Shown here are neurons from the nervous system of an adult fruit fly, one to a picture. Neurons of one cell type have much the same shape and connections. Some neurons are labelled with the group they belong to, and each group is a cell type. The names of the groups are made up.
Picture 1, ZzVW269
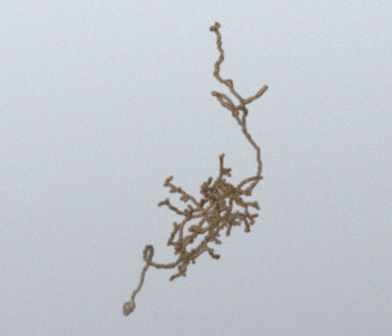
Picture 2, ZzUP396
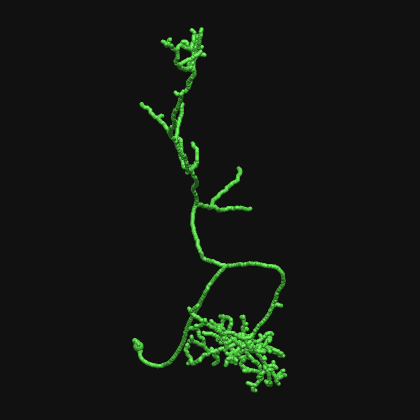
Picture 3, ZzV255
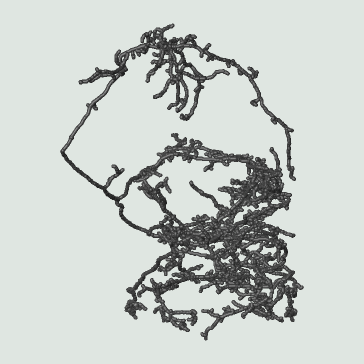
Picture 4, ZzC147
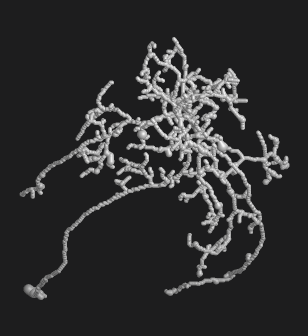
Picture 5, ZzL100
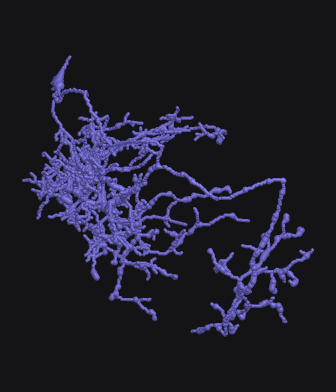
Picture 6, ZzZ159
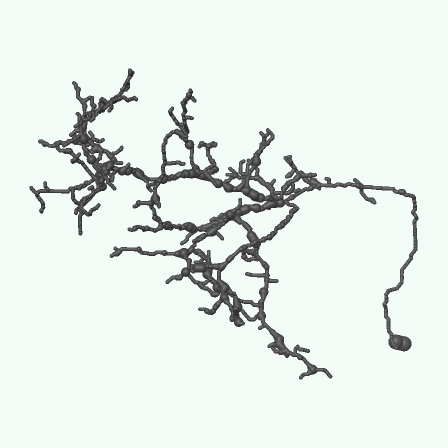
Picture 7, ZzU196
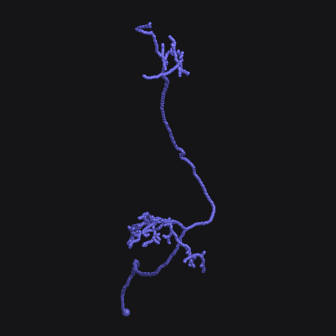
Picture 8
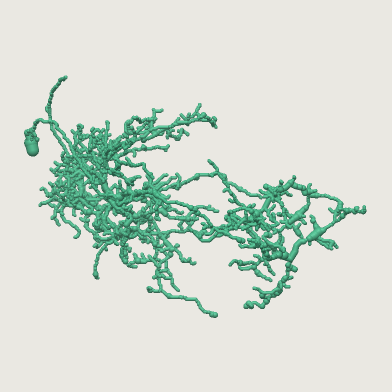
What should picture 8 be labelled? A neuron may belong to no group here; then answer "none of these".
ZzL100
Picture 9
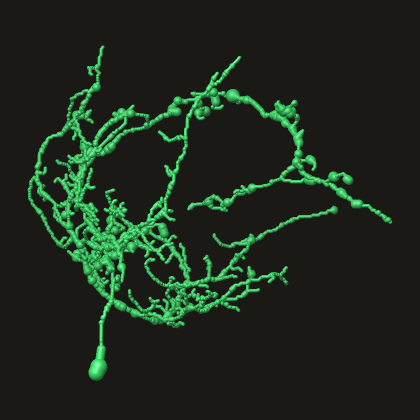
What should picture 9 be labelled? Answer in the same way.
none of these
